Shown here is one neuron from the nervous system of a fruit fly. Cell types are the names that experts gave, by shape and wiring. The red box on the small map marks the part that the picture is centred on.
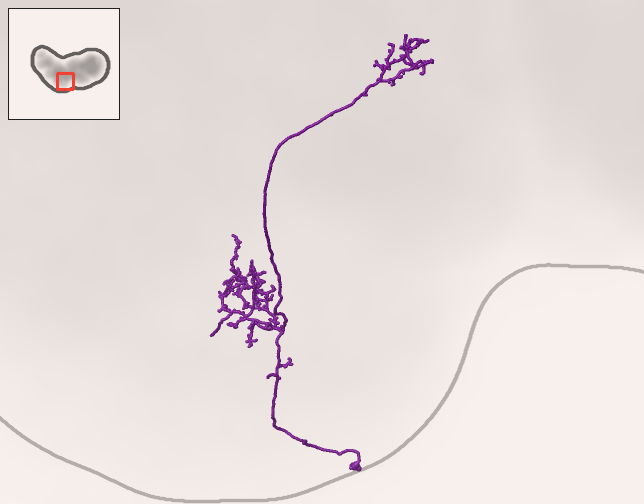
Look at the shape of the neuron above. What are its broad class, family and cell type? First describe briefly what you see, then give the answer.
The cell body can be seen at the bottom of the picture. In this view it is taller than it is wide. It is an optic-lobe intrinsic neuron. Its family is Tm. It is of cell type Tm40.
